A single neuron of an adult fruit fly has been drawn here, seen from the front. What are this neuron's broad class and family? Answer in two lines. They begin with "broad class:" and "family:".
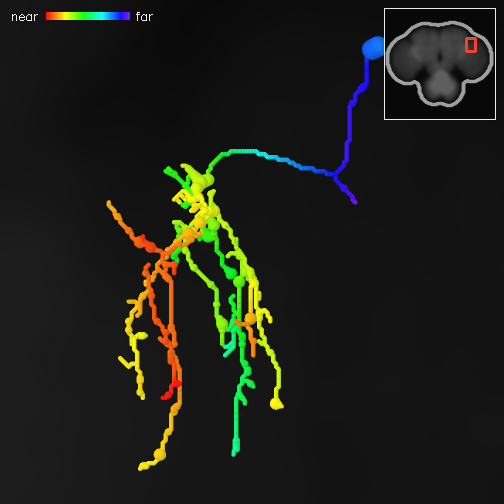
broad class: optic-lobe intrinsic neuron
family: LPi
